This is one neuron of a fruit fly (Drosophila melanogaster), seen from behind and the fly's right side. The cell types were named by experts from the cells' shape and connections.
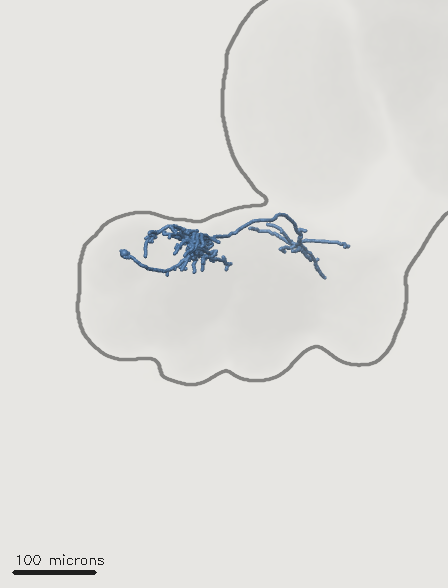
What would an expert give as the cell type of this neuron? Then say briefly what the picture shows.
Its cell type is IN27X023. Its broad class is nerve-cord intrinsic neuron. The cell body is on the left of the picture. From left to right in the picture it spans about 300 microns.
